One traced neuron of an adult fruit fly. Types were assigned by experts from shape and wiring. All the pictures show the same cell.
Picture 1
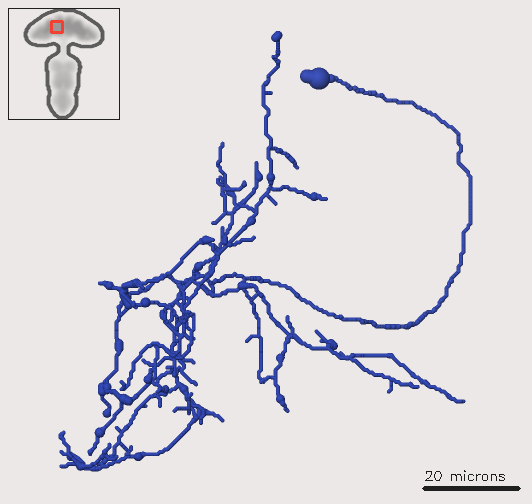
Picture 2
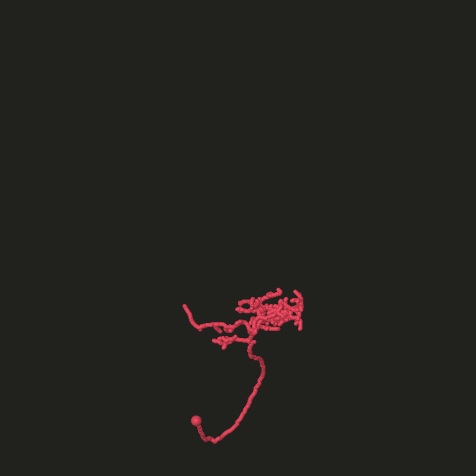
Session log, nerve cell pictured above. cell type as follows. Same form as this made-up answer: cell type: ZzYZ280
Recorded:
cell type: CB3747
